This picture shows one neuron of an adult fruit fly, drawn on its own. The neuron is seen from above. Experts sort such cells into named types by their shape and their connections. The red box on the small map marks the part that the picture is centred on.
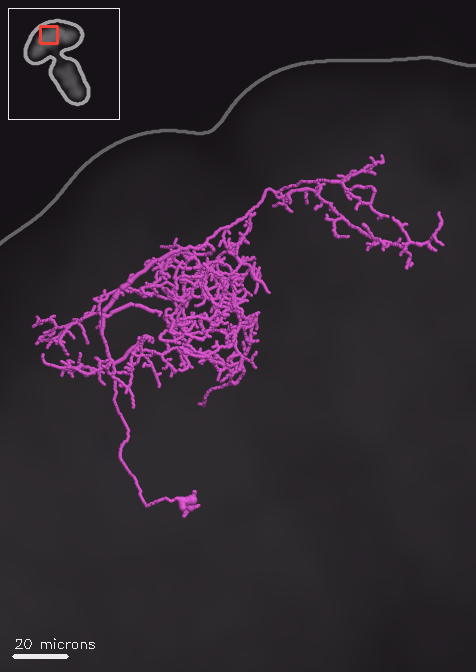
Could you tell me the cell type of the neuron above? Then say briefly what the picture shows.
The cell type is SMP553. Its broad class is central-brain intrinsic neuron. It is in the brain and does not reach the nerve cord. Its cell body lies at the bottom of the picture. From left to right in the picture it spans about 160 microns.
